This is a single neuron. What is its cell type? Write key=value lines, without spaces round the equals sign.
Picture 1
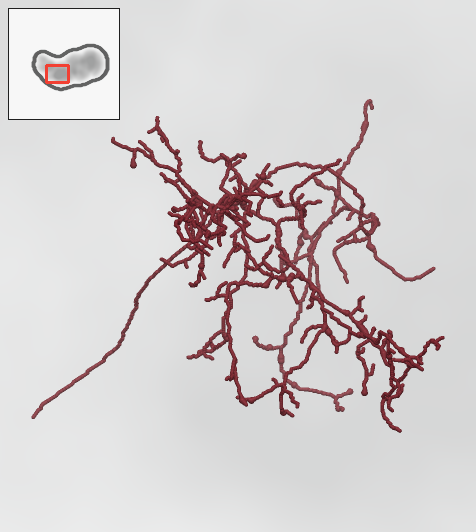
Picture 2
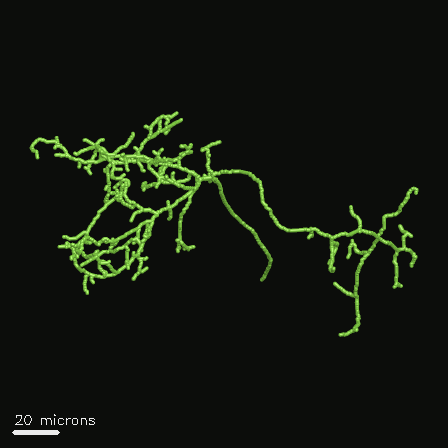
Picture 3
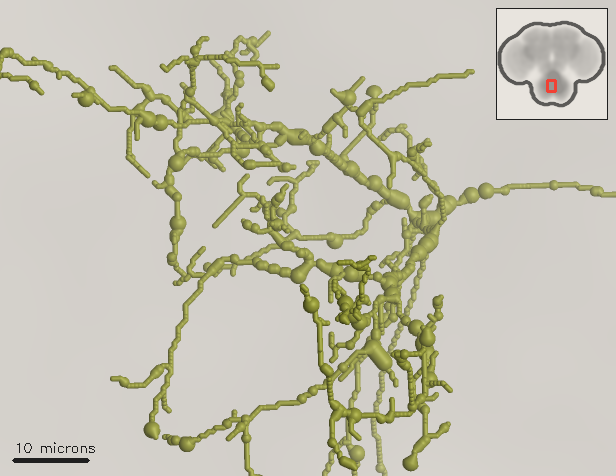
cell_type=IN12B063_b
